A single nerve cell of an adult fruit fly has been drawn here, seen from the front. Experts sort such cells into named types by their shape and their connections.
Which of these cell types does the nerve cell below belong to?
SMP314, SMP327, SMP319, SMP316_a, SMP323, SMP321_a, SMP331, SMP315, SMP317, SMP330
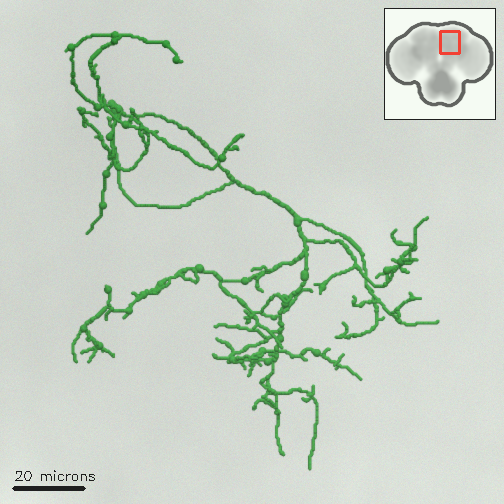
SMP323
